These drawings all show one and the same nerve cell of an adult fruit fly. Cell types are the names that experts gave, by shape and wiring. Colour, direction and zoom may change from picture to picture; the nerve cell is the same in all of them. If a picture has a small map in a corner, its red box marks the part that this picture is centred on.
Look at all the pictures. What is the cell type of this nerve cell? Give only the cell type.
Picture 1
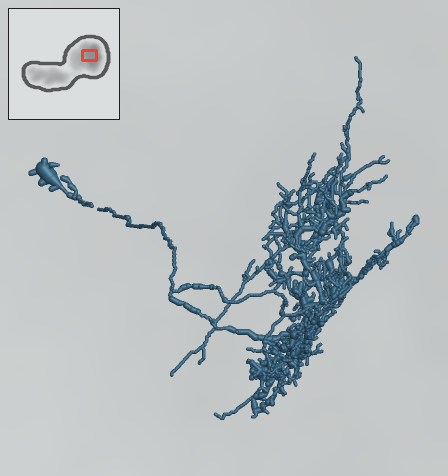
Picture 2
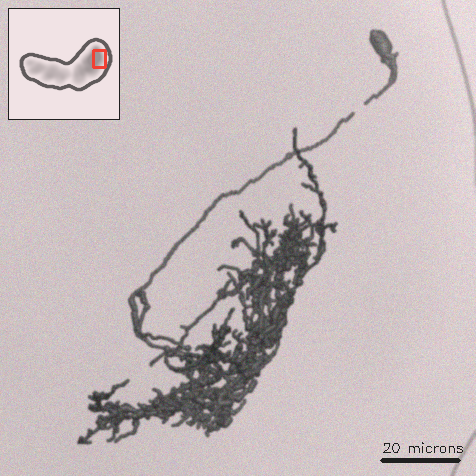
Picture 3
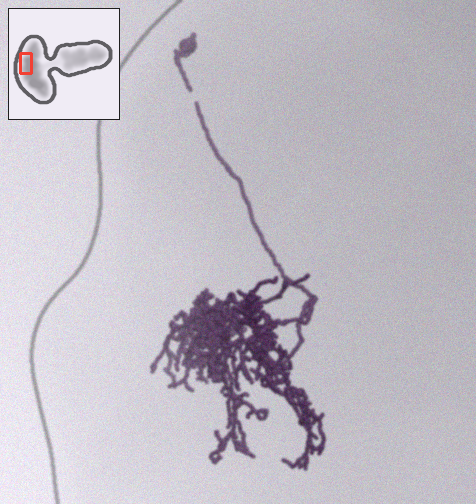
LAL051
